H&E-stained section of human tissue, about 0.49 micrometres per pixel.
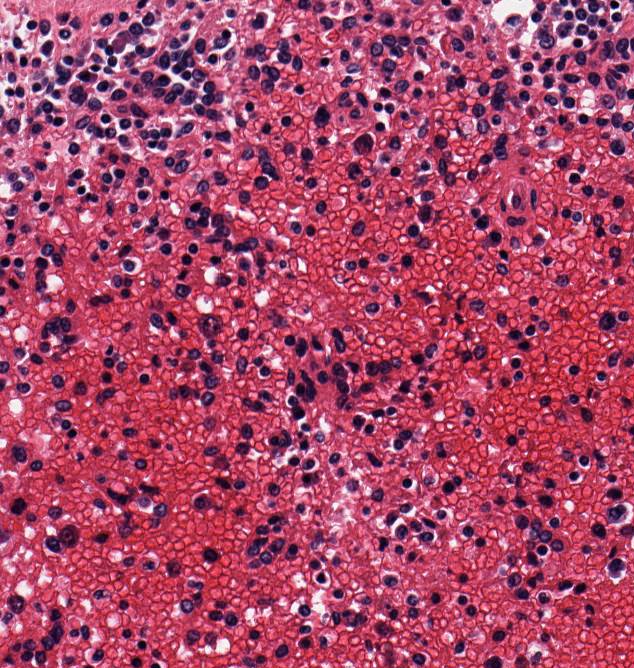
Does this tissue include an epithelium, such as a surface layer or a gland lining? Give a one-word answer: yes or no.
No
